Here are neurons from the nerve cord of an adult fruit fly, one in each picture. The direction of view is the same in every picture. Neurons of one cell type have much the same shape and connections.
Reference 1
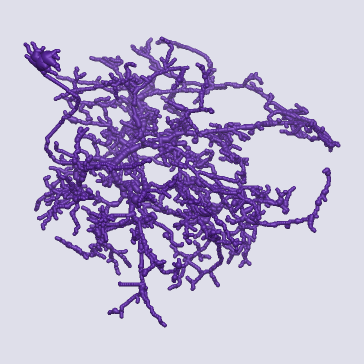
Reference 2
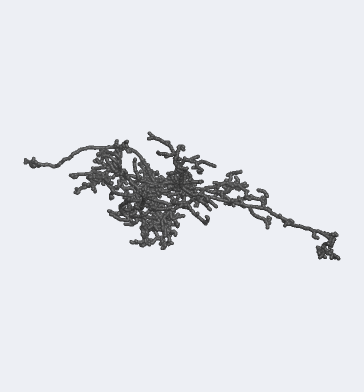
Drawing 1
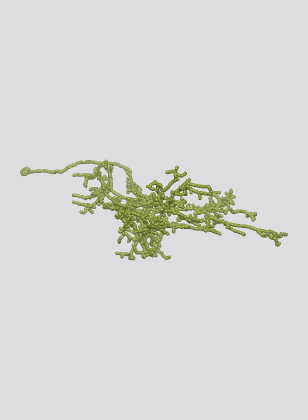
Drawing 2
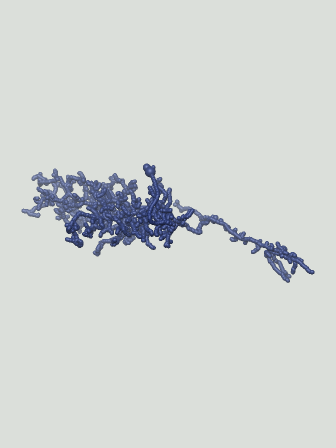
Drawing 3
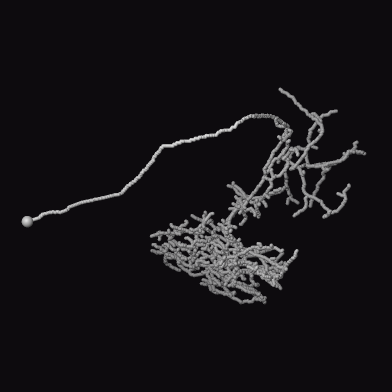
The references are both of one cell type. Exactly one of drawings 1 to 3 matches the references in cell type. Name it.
Drawing 1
